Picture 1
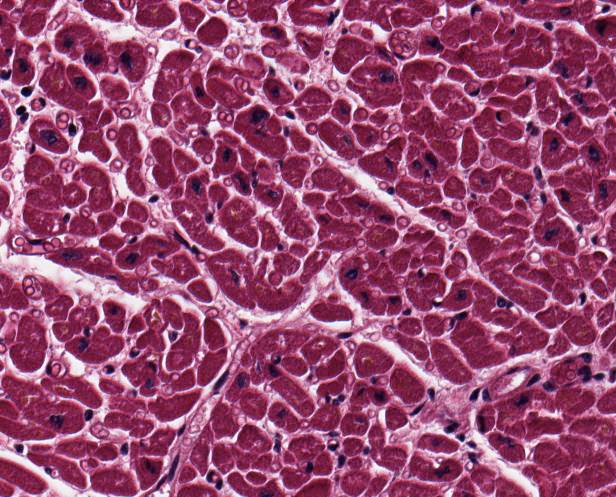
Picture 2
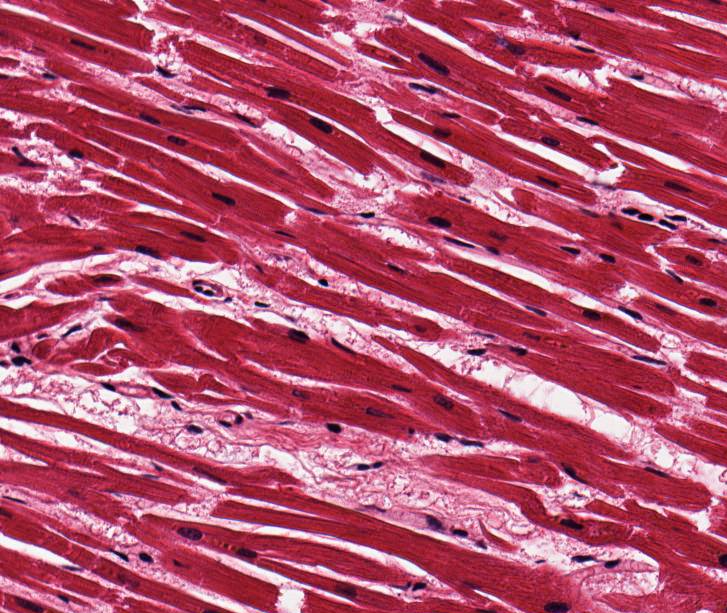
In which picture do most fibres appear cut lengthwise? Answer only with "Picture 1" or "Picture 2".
Picture 2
